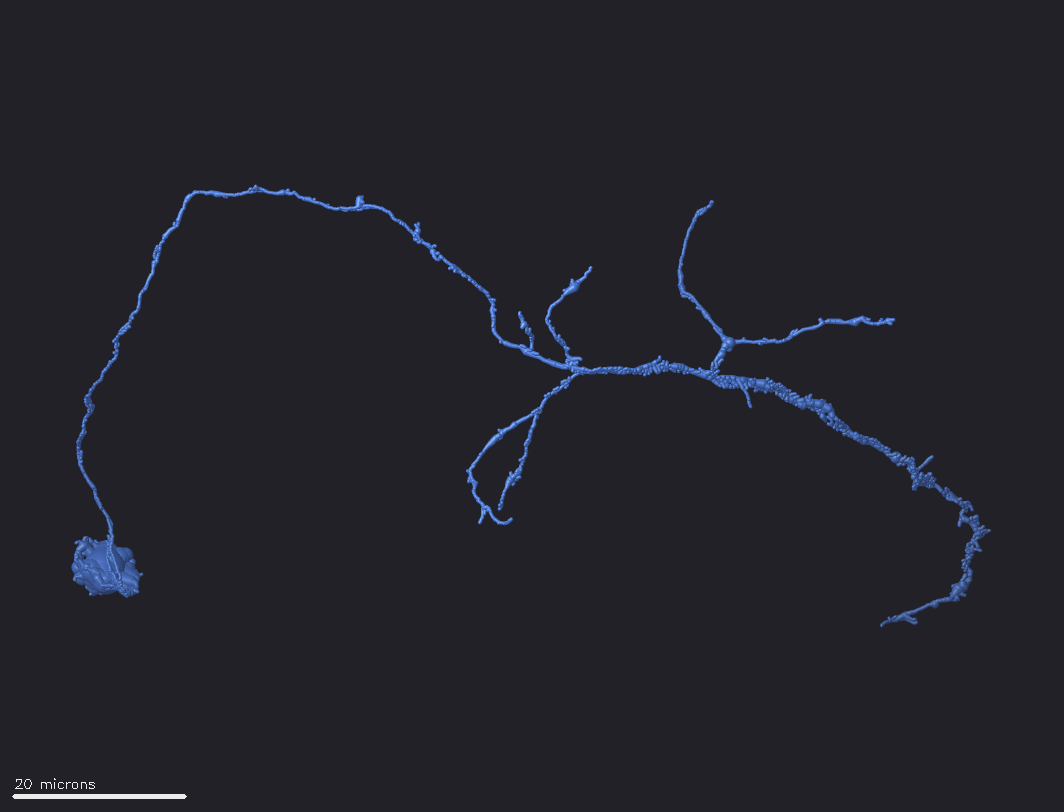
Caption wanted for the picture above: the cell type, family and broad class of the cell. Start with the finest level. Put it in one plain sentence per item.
Type IN12B091 of hemilineage 12B, a nerve-cord intrinsic neuron.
